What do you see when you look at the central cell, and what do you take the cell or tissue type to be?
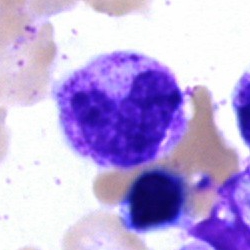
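The central cell has a nucleus indented along its top edge by a broad notch, and a pale, lightly stained zone of cytoplasm fills that notch. Chromatin is clumped into darker and lighter patches. Fine purple granules are scattered through the cytoplasm. The cell is a band neutrophil.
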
